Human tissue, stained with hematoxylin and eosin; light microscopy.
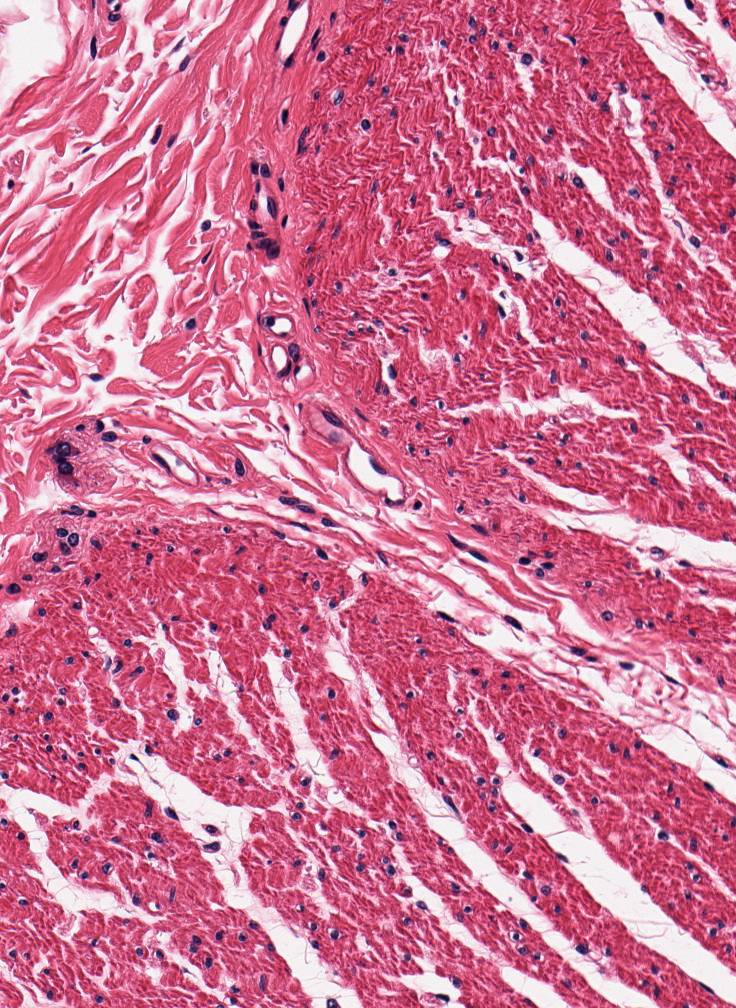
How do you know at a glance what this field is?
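Main tissue: smooth muscle. Two masses of muscle fibres, upper right and across the lower half, split by a diagonal connective tissue band from the left edge. Nuclei oval, central; cytoplasm deep pink.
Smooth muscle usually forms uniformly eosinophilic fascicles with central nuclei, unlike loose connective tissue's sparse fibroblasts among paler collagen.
Upper left corner: wavy pink collagen bundles, scattered nuclei.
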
